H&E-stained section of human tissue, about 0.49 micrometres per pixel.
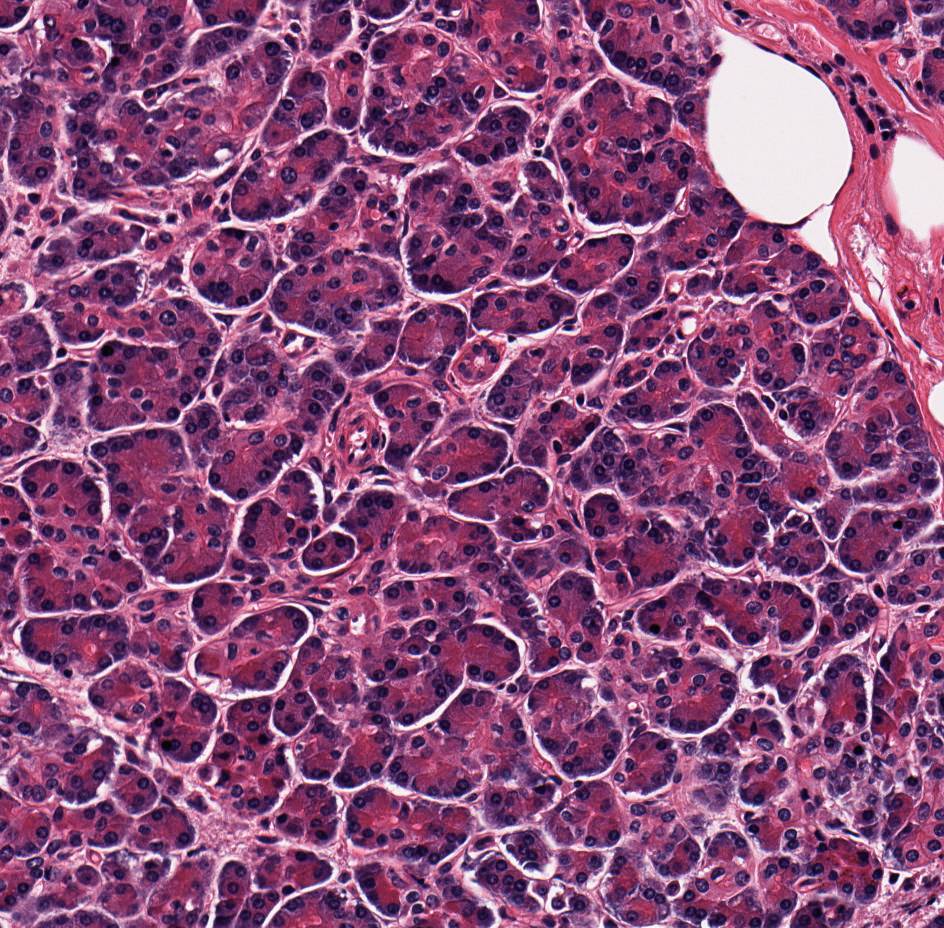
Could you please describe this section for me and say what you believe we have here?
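So, nearly the whole field is closely packed acini, with only thin strands of stroma between them. The acinar cells have round, fairly uniform nuclei sitting toward the base of each cell, near the outer edge of the acinus. Their cytoplasm is densely stained purplish-red, not pale or vacuolated. This is pancreas.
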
